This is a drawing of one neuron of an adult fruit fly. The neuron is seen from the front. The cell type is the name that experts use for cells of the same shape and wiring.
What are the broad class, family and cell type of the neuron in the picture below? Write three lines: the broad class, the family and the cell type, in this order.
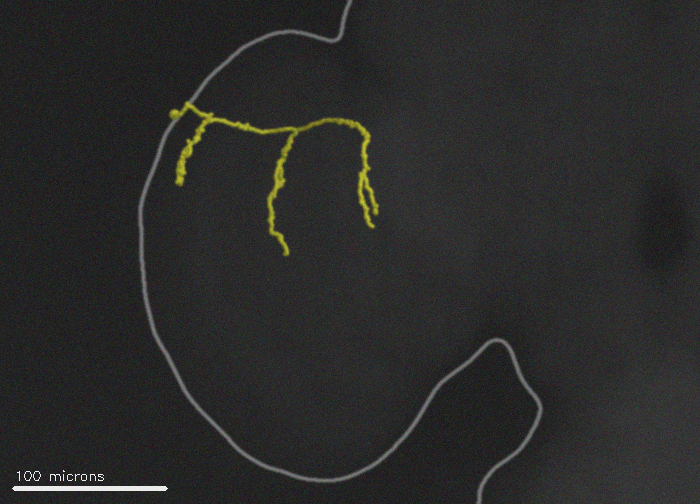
optic-lobe intrinsic neuron
TmY
TmY9a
